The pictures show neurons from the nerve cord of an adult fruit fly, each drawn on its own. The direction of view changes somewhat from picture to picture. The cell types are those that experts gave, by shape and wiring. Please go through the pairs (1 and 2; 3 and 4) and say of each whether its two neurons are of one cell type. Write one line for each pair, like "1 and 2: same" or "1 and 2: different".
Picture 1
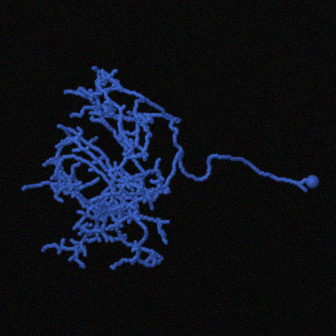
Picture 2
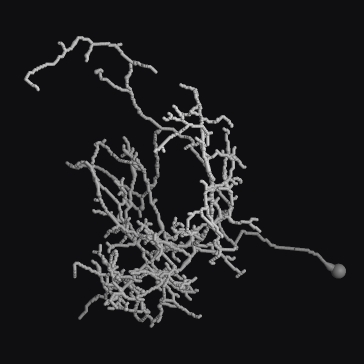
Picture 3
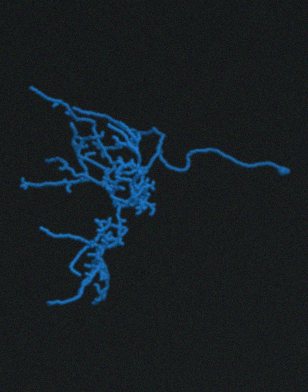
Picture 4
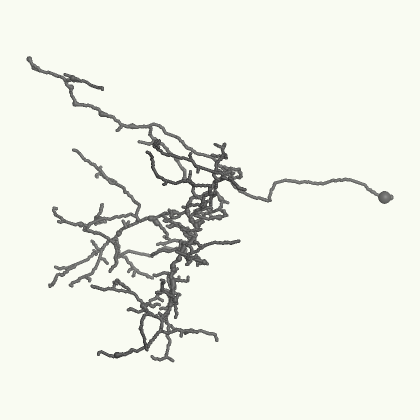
1 and 2: same
3 and 4: different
